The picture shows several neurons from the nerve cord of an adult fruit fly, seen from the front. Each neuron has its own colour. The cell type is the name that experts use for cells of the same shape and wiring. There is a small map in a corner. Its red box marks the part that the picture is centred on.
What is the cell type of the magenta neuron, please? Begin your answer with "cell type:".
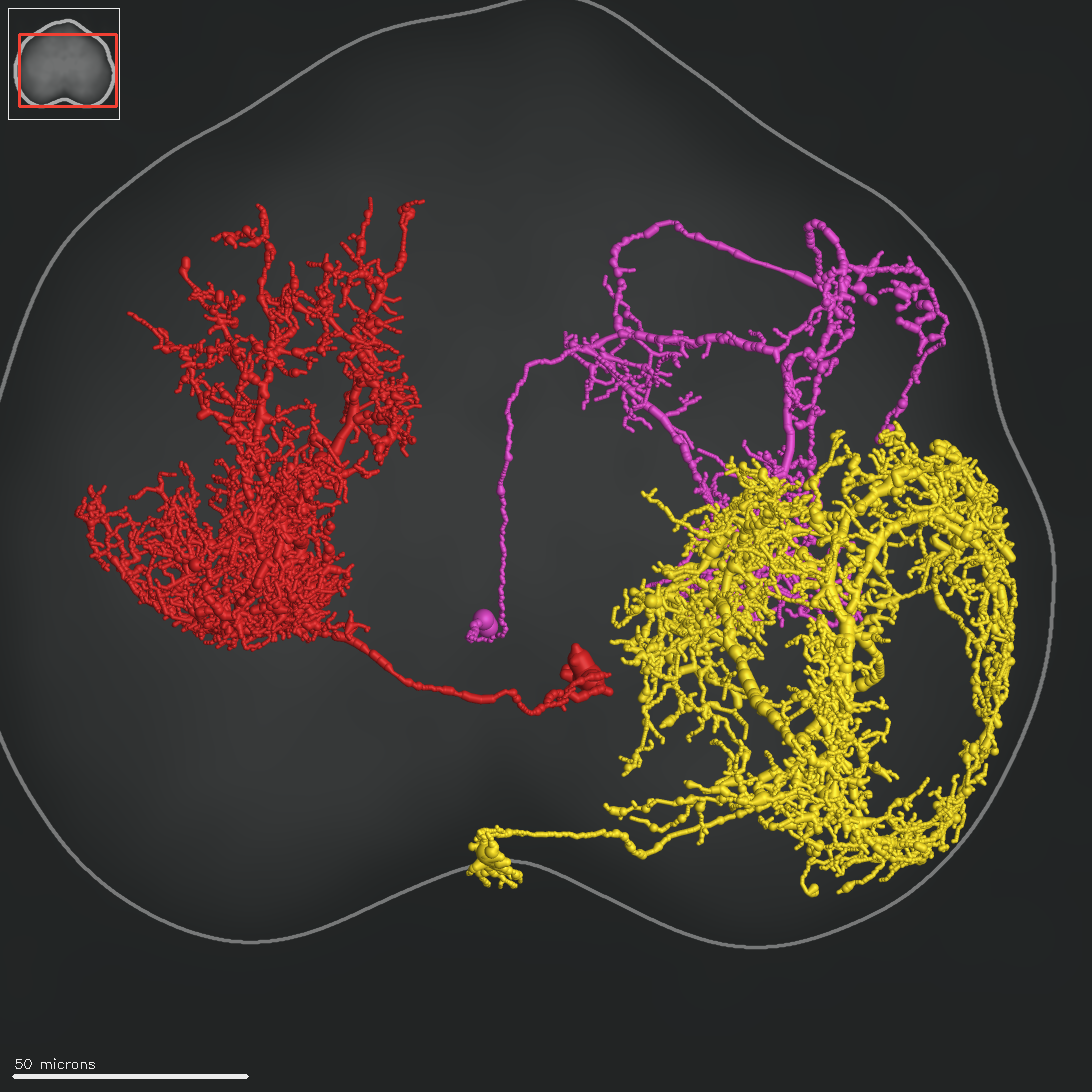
cell type: IN26X003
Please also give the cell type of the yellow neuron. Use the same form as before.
cell type: IN13B001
